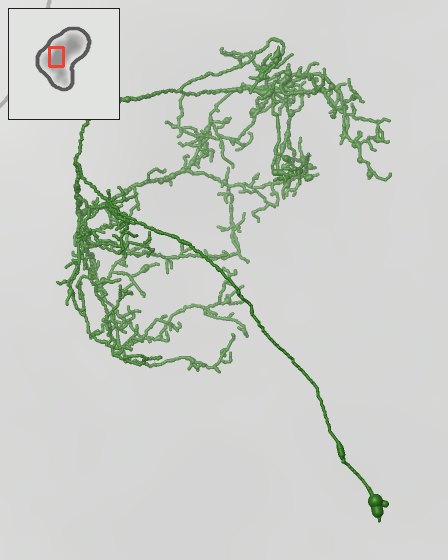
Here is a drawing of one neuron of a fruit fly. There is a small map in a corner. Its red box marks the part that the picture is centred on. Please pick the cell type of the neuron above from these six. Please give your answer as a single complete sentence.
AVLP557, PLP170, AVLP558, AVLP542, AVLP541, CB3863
The single neuron here is of type AVLP557.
